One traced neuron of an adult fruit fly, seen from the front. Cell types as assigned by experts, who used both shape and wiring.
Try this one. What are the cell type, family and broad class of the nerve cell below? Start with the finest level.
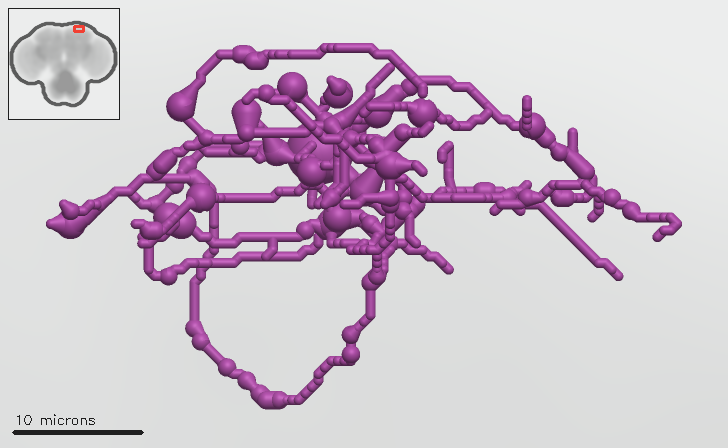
CB4129; hemilineage SLPpm1; central-brain intrinsic neuron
